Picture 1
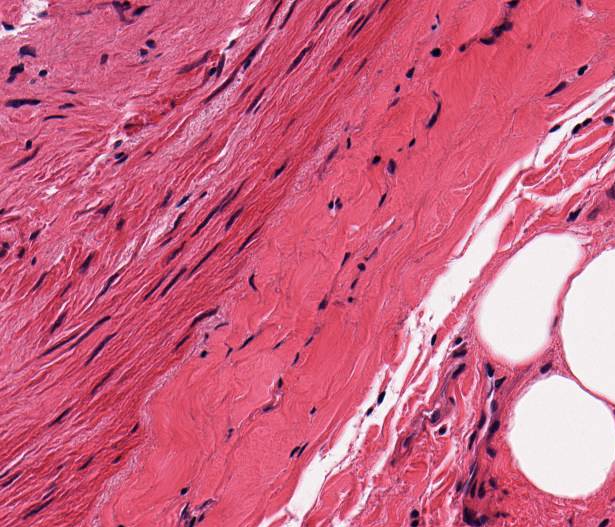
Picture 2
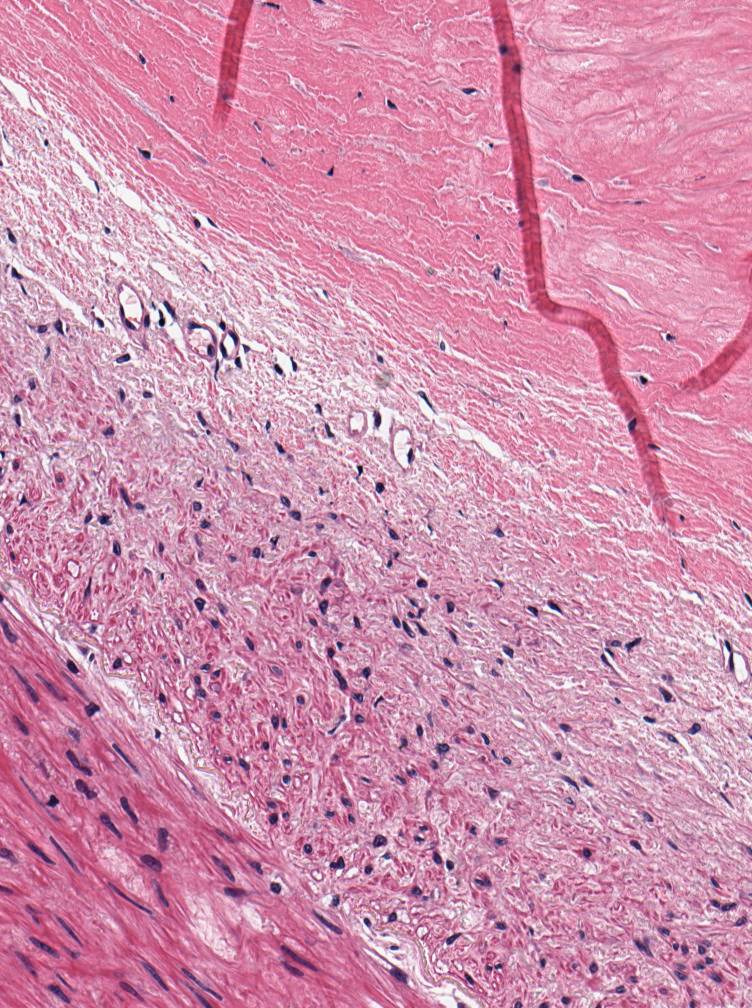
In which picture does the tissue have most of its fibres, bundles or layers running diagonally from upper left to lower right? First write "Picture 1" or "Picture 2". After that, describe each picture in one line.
Picture 2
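What picture 1 shows: Most of the fibres in the field run diagonally from lower left to upper right.
What picture 2 shows: The tissue lies in layered bands that run diagonally from upper left to lower right.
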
